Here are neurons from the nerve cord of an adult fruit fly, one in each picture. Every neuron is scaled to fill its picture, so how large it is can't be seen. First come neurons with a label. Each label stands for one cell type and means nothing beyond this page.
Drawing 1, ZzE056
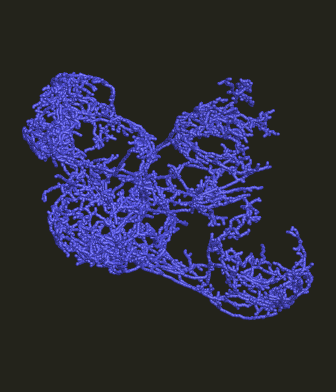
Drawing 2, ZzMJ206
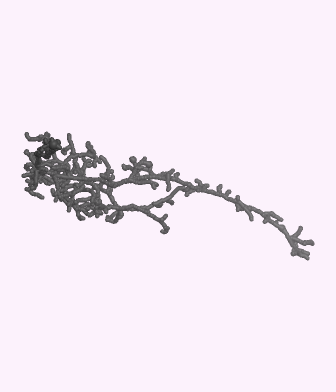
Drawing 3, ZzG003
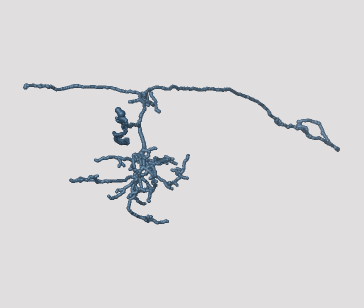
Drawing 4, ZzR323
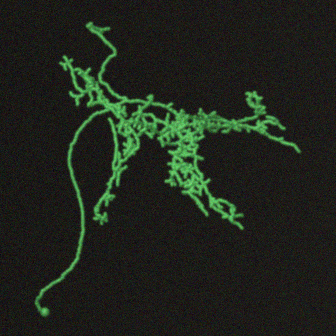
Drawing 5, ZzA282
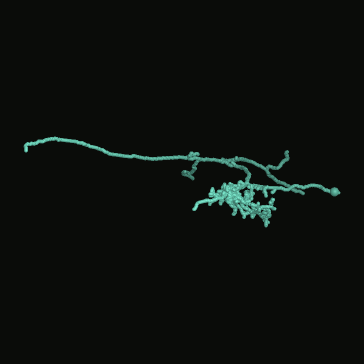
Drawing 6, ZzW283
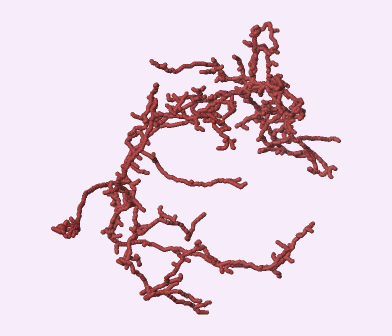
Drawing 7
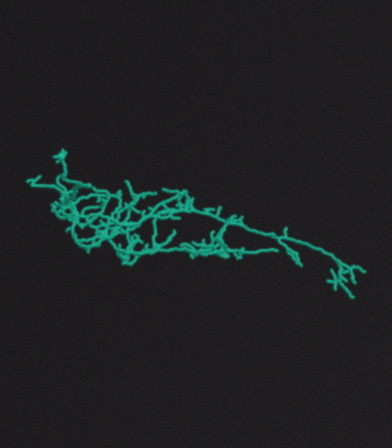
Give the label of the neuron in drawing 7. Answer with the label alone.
ZzMJ206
